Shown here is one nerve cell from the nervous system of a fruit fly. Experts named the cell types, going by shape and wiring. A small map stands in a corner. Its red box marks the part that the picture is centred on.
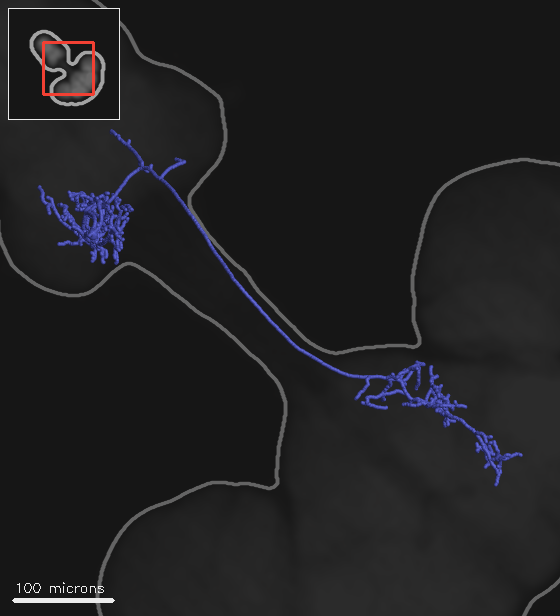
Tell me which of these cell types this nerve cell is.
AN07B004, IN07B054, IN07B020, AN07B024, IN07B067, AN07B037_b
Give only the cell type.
AN07B037_b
